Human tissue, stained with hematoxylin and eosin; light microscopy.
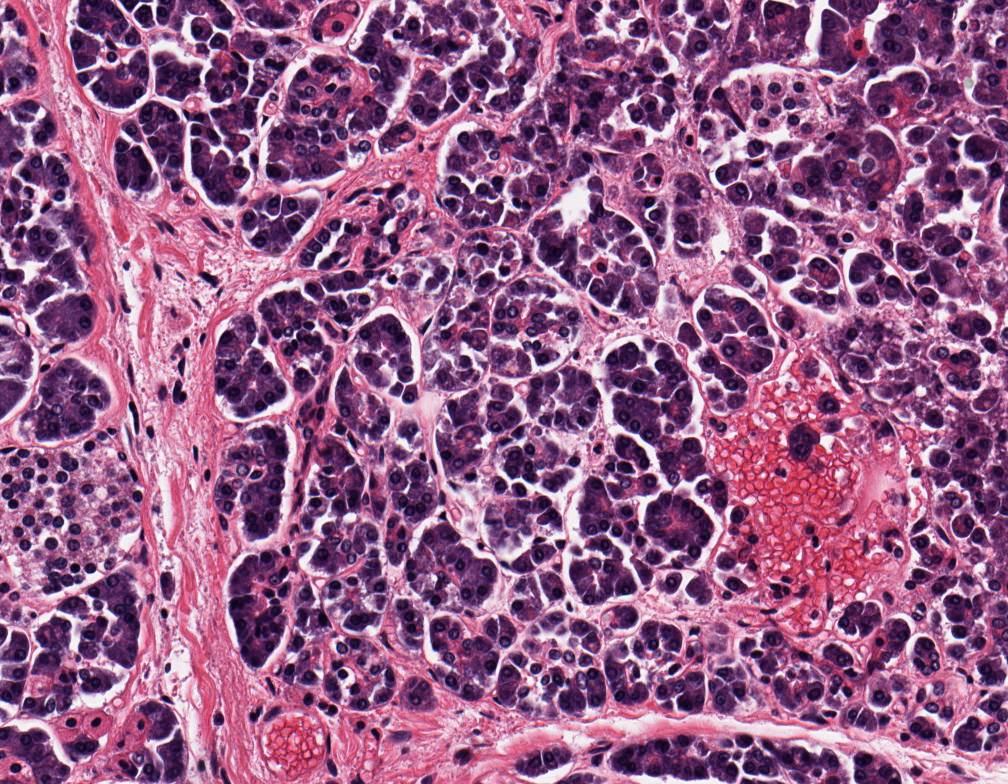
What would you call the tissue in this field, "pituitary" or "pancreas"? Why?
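Pancreas. Throughout: many small, rounded acini, closely packed. Acinar cells: round nuclei, many with a visible nucleolus; cytoplasm deeply purple, basophilic. Fibrous band at left: scattered elongated, spindle-shaped dark nuclei.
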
